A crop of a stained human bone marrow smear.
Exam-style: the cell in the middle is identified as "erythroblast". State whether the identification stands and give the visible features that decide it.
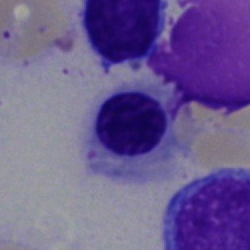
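Erythroblast is the right name for this cell, and it is preferred to proerythroblast. Two points decide it: no nucleolus can be seen in the nucleus, and the cytoplasm is pale greyish blue rather than deep blue.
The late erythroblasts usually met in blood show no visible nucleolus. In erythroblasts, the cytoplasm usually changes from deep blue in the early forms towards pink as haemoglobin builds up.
No granules are visible in the cytoplasm, and its outer edge is faint and irregular. A larger purple cell lies to the upper right.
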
